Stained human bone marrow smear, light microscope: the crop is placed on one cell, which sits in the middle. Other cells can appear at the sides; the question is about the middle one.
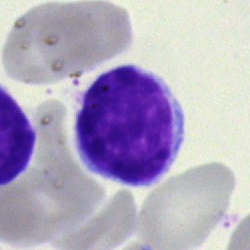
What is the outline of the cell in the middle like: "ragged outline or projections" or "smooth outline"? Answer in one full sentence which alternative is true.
The cell's outline is smooth, without projections.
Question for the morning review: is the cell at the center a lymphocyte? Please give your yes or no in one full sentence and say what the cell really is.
Yes, the middle cell in this crop is a lymphocyte.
